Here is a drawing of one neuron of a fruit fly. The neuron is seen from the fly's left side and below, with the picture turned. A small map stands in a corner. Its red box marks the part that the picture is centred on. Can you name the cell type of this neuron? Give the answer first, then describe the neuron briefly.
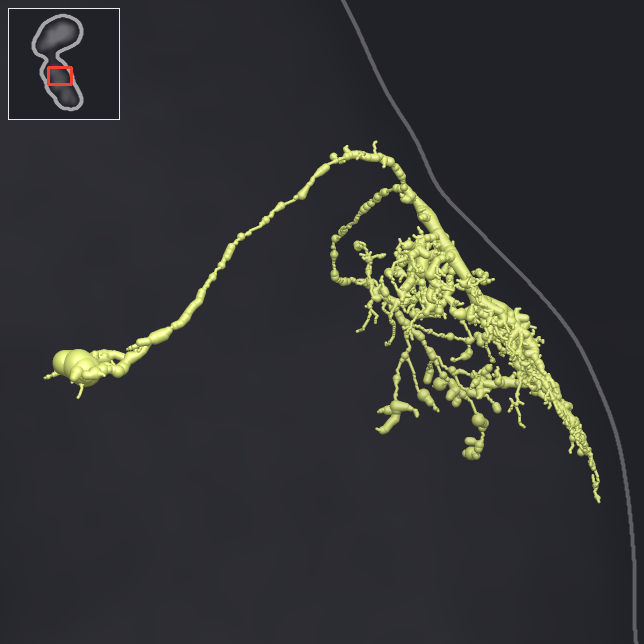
It is of cell type IN06A003. Its broad class is nerve-cord intrinsic neuron. As drawn here it is wider than it is tall.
